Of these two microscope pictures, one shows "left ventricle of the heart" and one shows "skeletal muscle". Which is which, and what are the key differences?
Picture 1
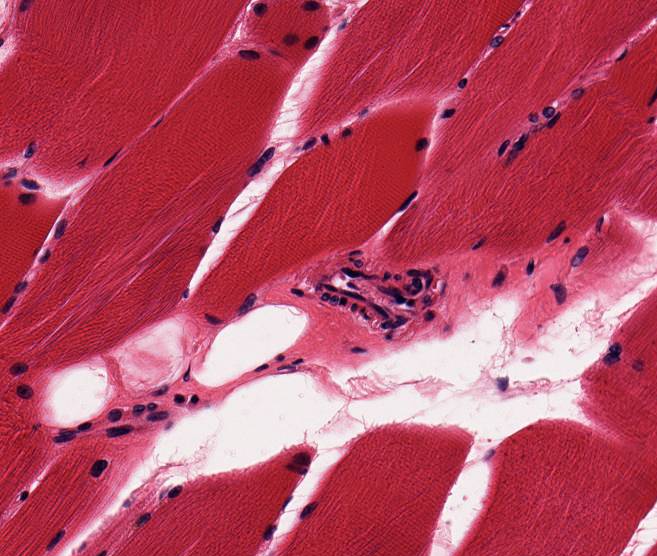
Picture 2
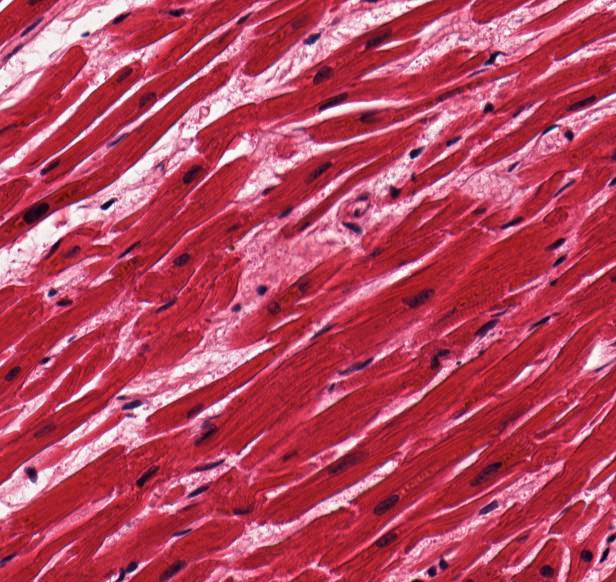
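Right, skeletal muscle is picture 1, and picture 2 is the left ventricle of the heart. In the first, the cytoplasm is deeply eosinophilic, bright red, and the dark, elongated nuclei sit at the fibre edges, not centrally. Hmm, thin strands of pale pink loose connective tissue run between the fibres, with a few empty-looking fat cells left of centre. Now the second: fibres branch and join neighbours, and each cell shows one or at most two oval central nuclei, not long rows.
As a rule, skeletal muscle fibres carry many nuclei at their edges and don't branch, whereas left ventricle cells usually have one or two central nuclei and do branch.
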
